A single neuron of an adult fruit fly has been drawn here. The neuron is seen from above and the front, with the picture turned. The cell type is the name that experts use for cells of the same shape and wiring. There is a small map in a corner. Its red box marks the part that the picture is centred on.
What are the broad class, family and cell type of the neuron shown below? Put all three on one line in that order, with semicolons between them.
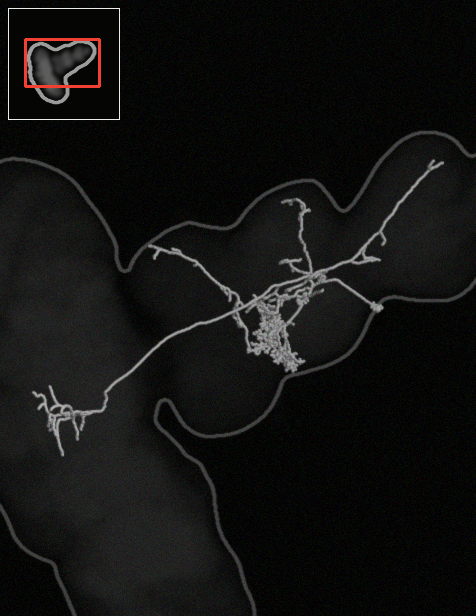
ascending neuron; hemilineage 23B; AN23B001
